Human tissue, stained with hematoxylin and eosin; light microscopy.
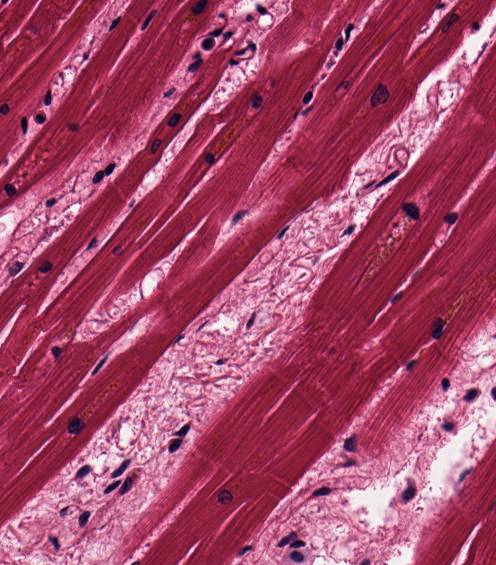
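Left ventricle of the heart. Follow the eosinophilic muscle fibres and you'll see fine cross-striations running along them. Their nuclei are oval and sit centrally, and at the ends of some of these central nuclei golden-brown granules gather. Through the centre and lower left, a broad band of loose, pale pink connective tissue with scattered small nuclei runs diagonally between muscle bundles.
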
